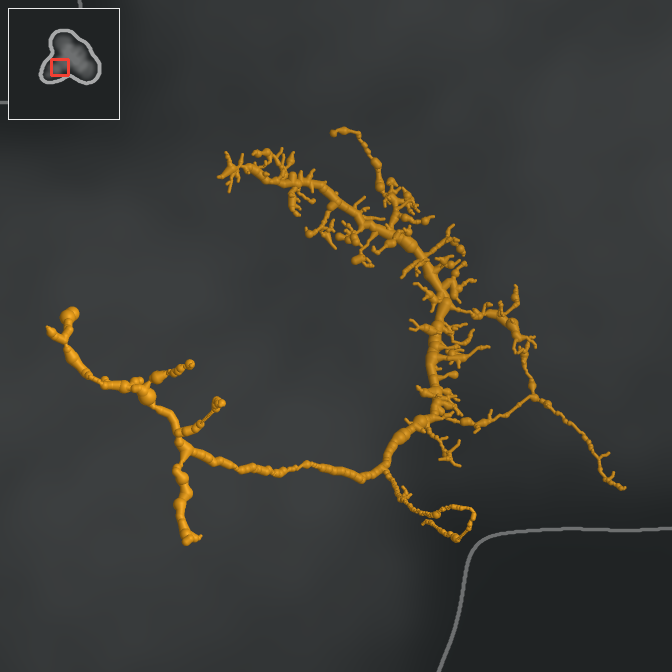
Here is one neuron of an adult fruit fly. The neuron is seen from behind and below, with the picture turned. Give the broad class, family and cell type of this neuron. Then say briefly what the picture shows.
This is a nerve-cord intrinsic neuron. Its family is hemilineage 11B. It is of cell type IN11B003. Dozens of branch ends can be seen. As drawn here it is wider than it is tall.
